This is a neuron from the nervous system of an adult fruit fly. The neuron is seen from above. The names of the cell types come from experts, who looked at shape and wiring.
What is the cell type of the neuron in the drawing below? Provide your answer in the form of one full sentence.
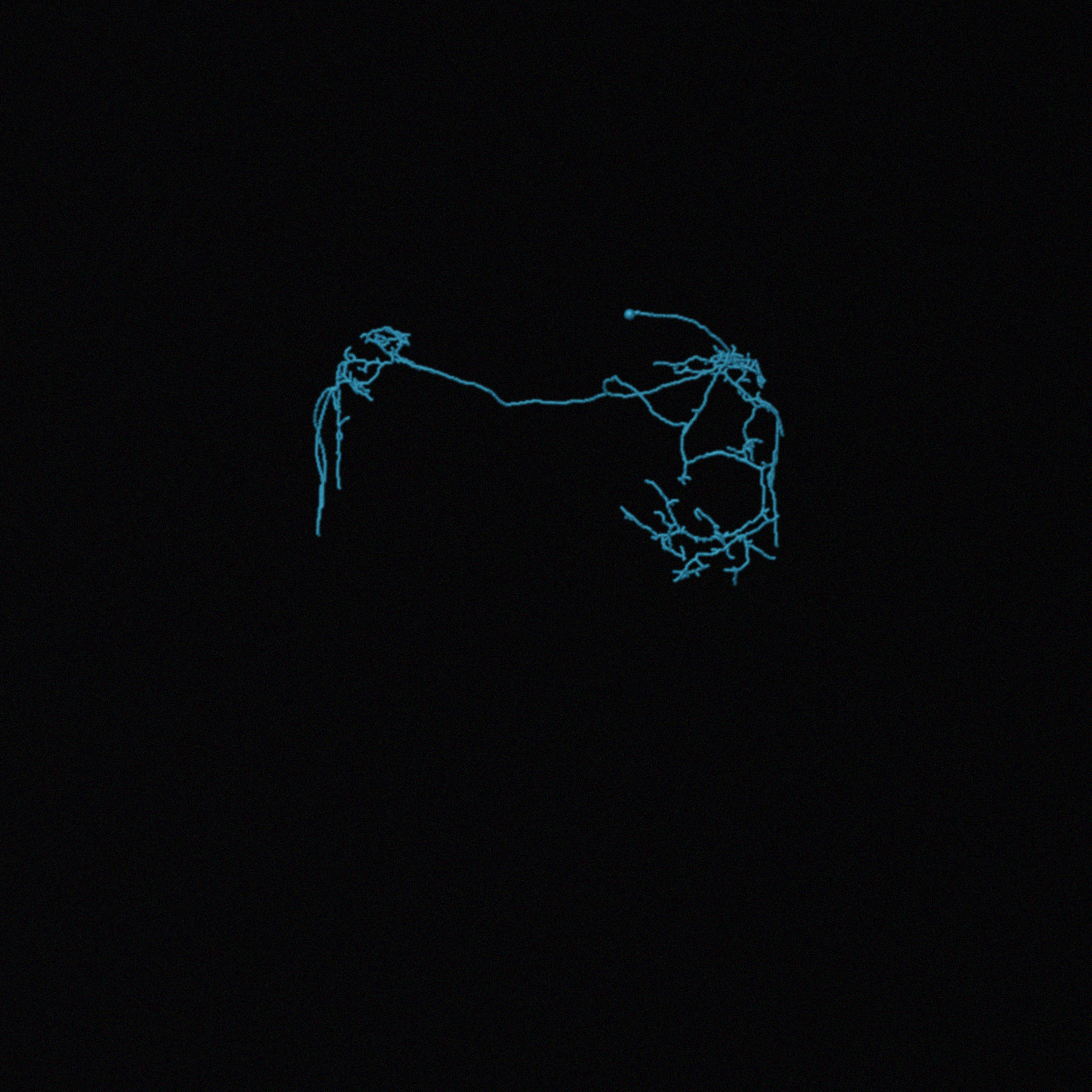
This neuron falls under the cell type PAM10.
